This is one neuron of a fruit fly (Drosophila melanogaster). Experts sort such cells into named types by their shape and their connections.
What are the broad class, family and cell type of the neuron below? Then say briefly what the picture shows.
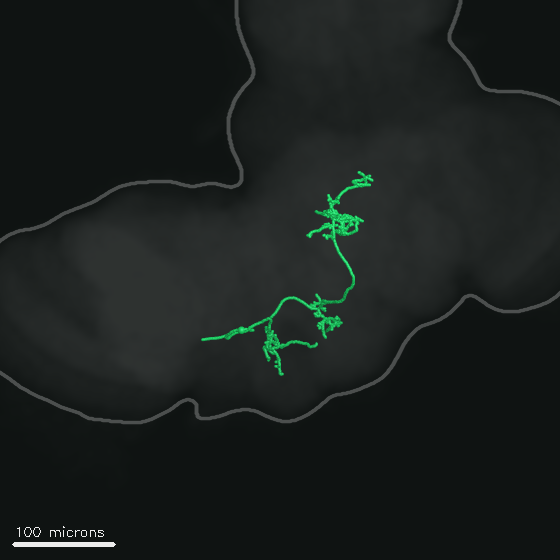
This is a central-brain intrinsic neuron. The family is hemilineage CREa1_ventral. Its cell type is mAL_m3b. The cell body can be seen in the middle of the picture. From top to bottom in the picture it spans about 200 microns.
